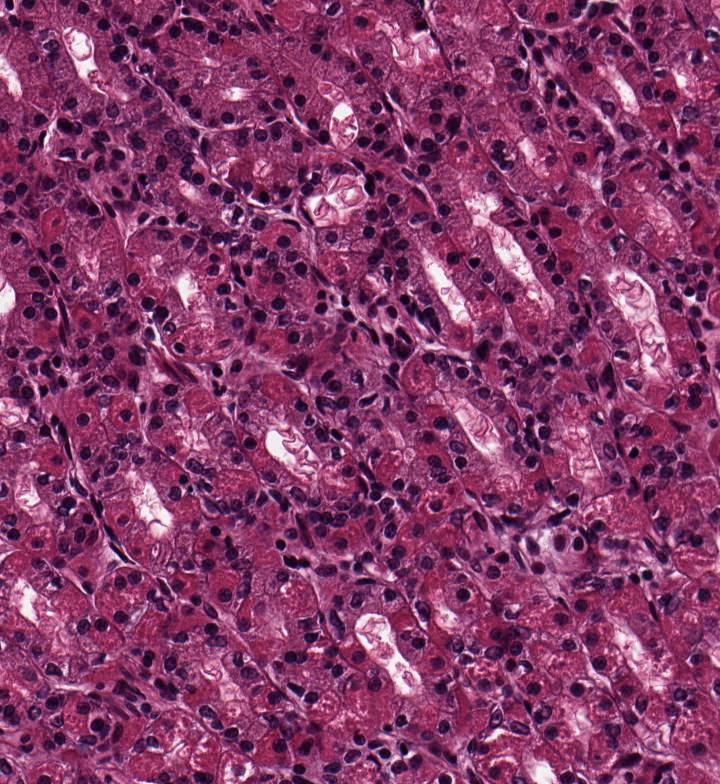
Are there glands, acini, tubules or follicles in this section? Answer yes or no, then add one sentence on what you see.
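Yes. The cells lining the tubules have abundant, granular, eosinophilic cytoplasm.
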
